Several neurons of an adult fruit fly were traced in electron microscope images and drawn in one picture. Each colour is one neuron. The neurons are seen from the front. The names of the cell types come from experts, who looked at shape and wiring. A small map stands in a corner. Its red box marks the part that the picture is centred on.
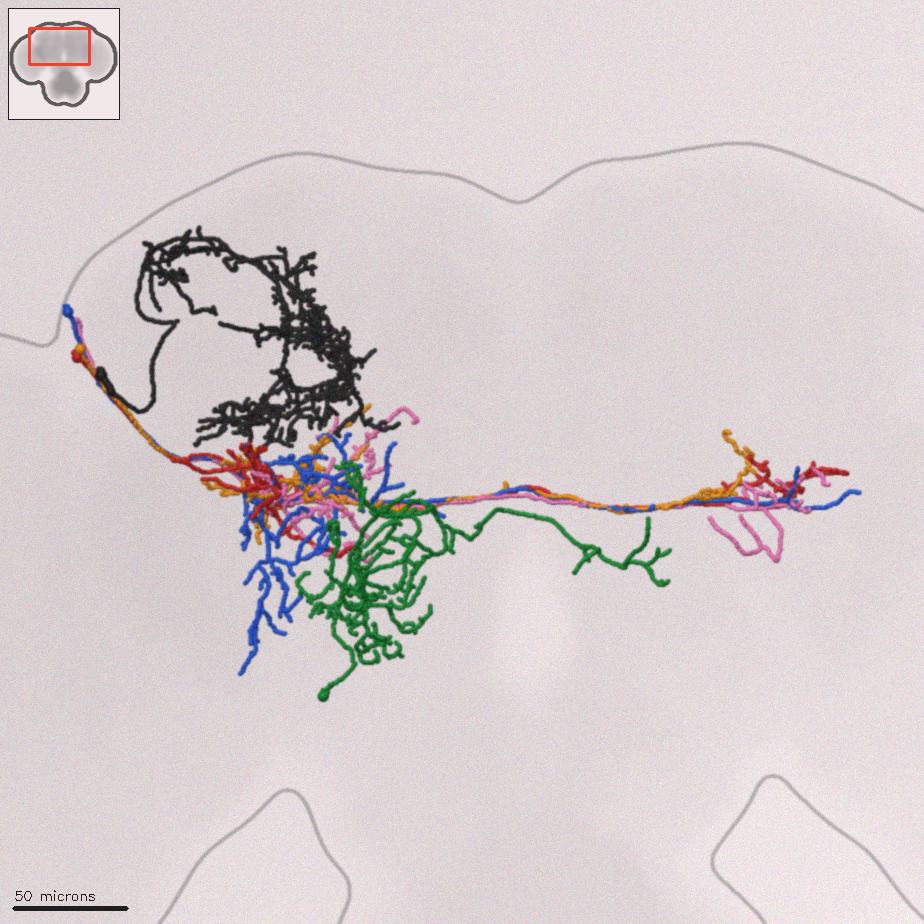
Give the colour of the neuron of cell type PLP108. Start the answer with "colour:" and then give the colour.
colour: red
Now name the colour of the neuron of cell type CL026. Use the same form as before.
colour: black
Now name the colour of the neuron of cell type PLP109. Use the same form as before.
colour: pink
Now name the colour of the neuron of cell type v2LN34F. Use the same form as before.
colour: green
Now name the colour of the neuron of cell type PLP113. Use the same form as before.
colour: orange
